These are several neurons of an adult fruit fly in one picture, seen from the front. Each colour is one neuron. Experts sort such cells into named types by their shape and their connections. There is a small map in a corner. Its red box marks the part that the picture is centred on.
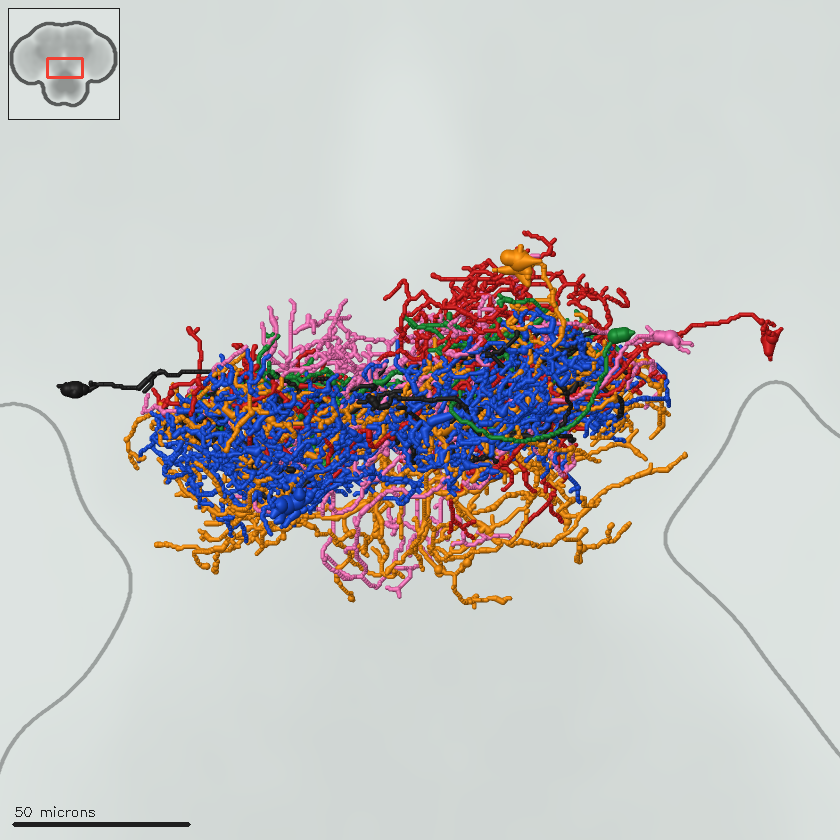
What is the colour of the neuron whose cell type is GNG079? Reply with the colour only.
pink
